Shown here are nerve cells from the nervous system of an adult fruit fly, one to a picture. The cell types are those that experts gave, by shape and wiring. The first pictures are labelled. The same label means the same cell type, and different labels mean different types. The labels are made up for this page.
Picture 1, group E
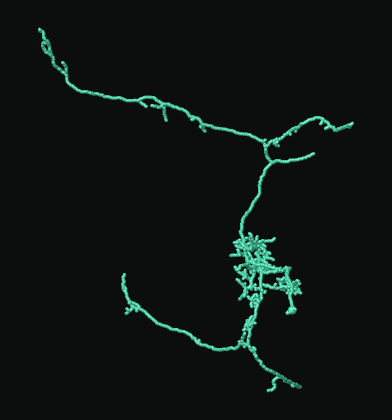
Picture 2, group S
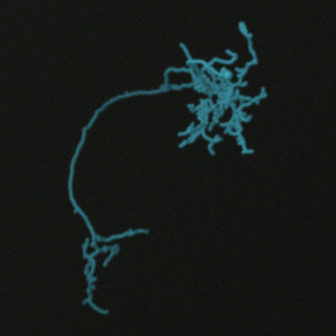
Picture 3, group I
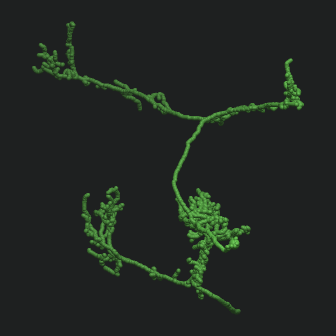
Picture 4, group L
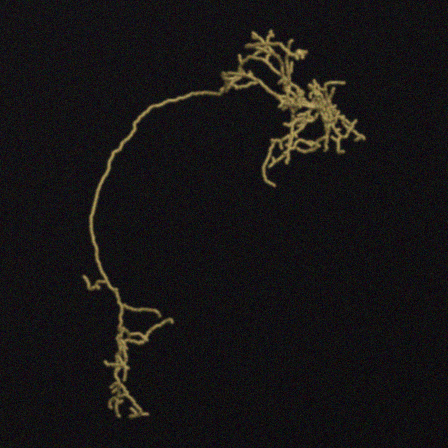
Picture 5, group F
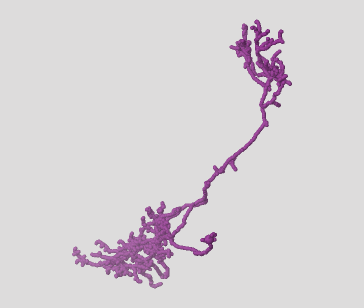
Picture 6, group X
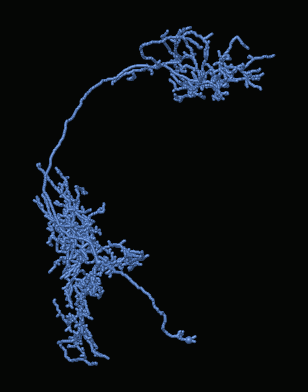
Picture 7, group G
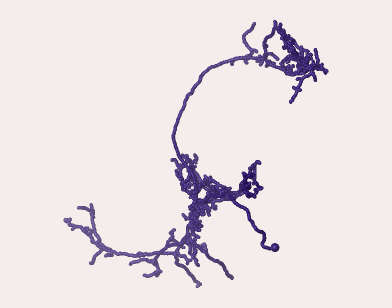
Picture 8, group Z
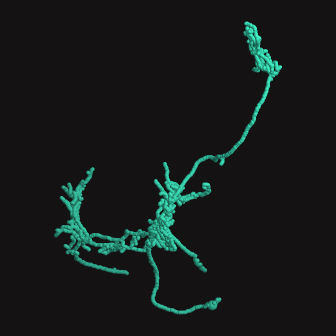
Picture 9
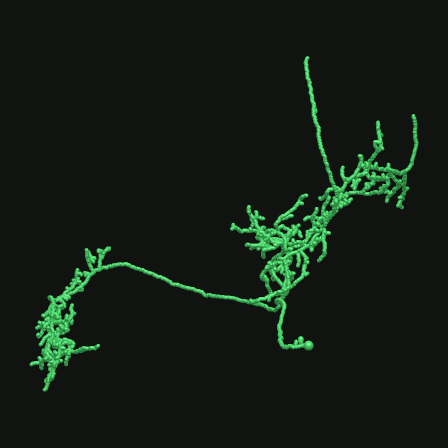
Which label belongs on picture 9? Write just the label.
group G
